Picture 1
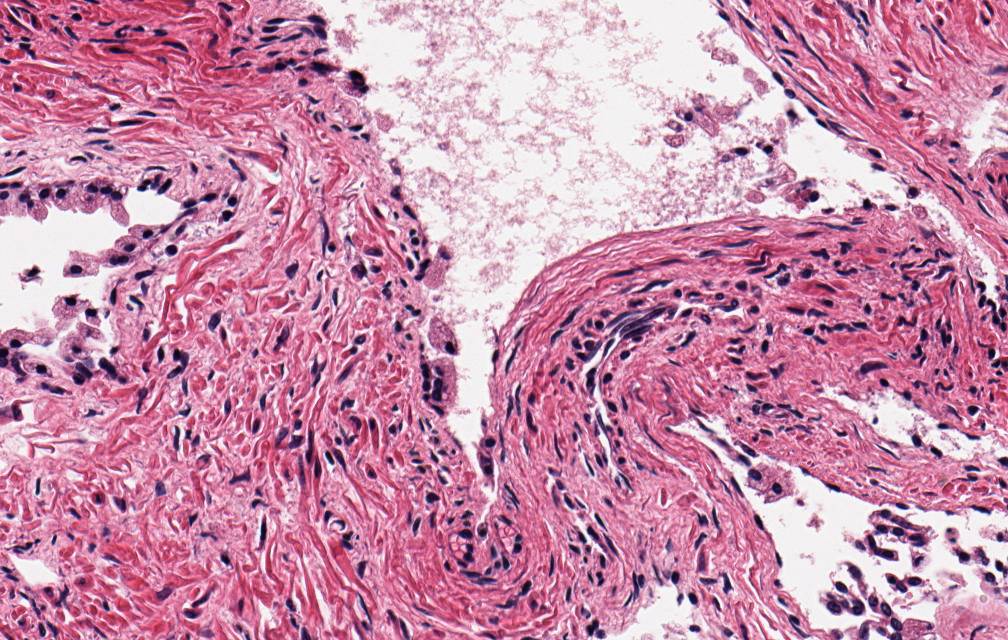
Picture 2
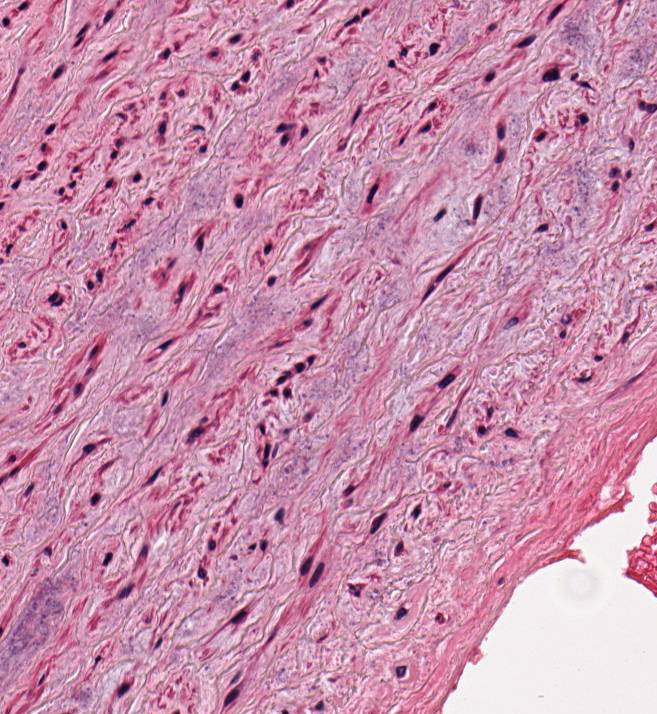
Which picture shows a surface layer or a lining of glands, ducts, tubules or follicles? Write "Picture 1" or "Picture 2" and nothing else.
Picture 1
